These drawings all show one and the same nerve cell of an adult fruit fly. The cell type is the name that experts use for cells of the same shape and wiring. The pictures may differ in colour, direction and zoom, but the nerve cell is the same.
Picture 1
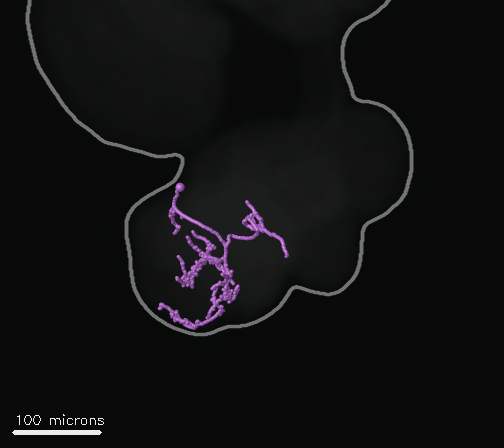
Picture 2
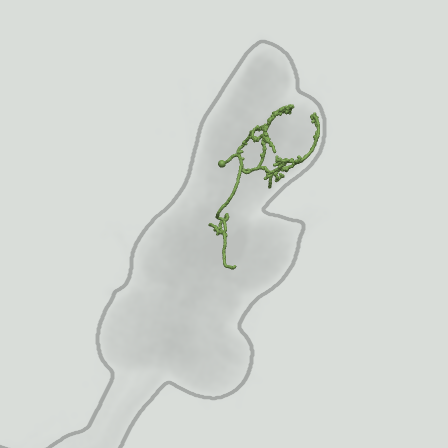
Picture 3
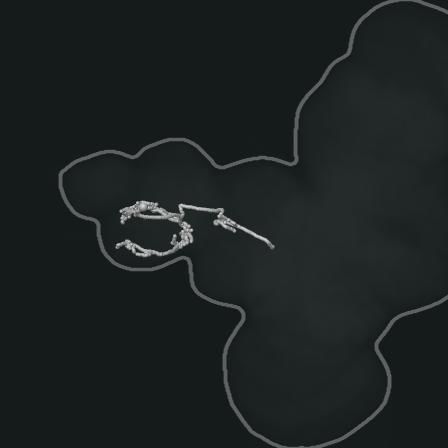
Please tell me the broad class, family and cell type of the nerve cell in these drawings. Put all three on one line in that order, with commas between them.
nerve-cord intrinsic neuron, hemilineage 23B, IN23B055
